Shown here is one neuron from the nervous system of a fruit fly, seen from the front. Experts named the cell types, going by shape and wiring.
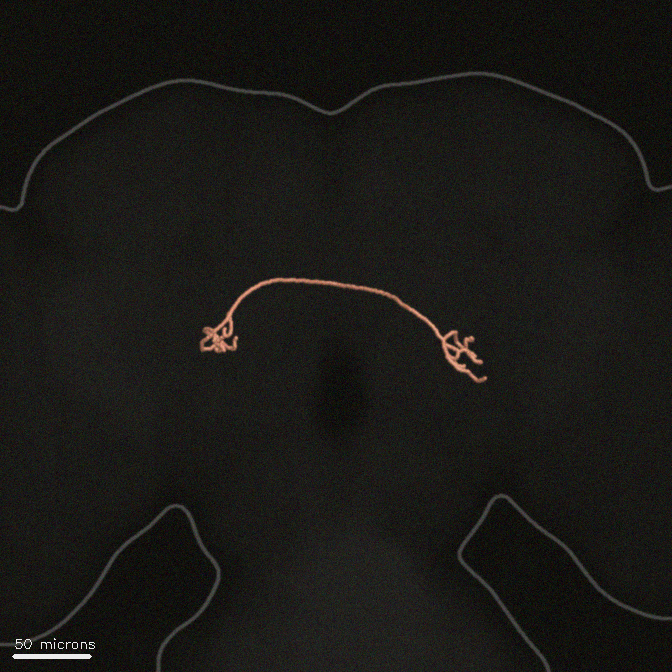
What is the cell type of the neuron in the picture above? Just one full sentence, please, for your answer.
Under cell type classification, the neuron is ORN_VA1d.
